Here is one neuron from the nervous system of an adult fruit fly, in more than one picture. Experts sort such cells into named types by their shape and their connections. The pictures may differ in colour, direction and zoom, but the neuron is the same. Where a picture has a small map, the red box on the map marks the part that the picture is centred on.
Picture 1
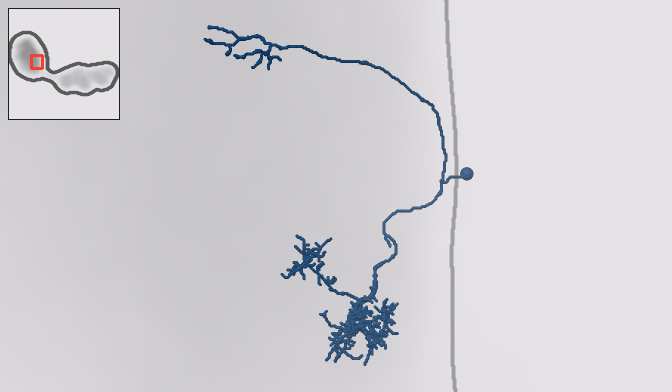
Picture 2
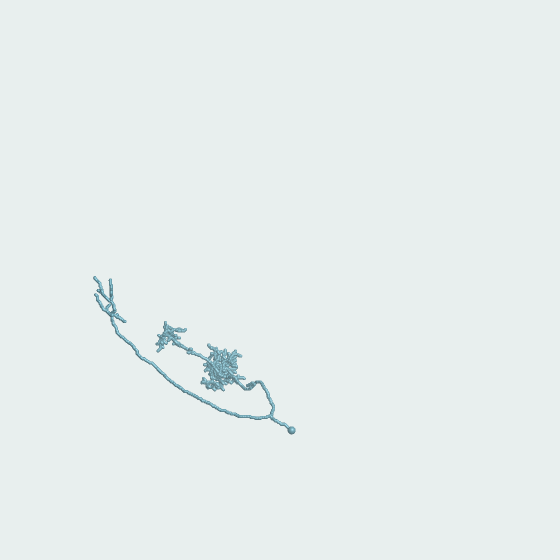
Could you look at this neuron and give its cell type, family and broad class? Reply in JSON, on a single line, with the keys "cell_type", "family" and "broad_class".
{"cell_type": "LLPC1", "family": "LLPC", "broad_class": "visual projection neuron"}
